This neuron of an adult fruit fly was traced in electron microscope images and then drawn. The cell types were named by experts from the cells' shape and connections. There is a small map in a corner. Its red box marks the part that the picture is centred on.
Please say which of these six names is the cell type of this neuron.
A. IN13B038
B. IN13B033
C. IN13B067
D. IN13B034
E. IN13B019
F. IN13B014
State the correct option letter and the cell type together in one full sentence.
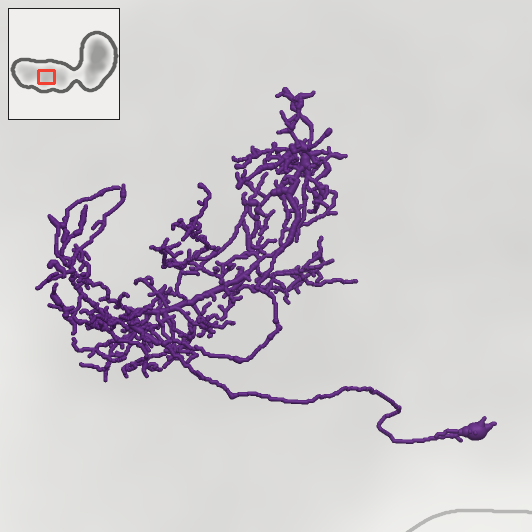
The cell type of the neuron is given by option E, IN13B019.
